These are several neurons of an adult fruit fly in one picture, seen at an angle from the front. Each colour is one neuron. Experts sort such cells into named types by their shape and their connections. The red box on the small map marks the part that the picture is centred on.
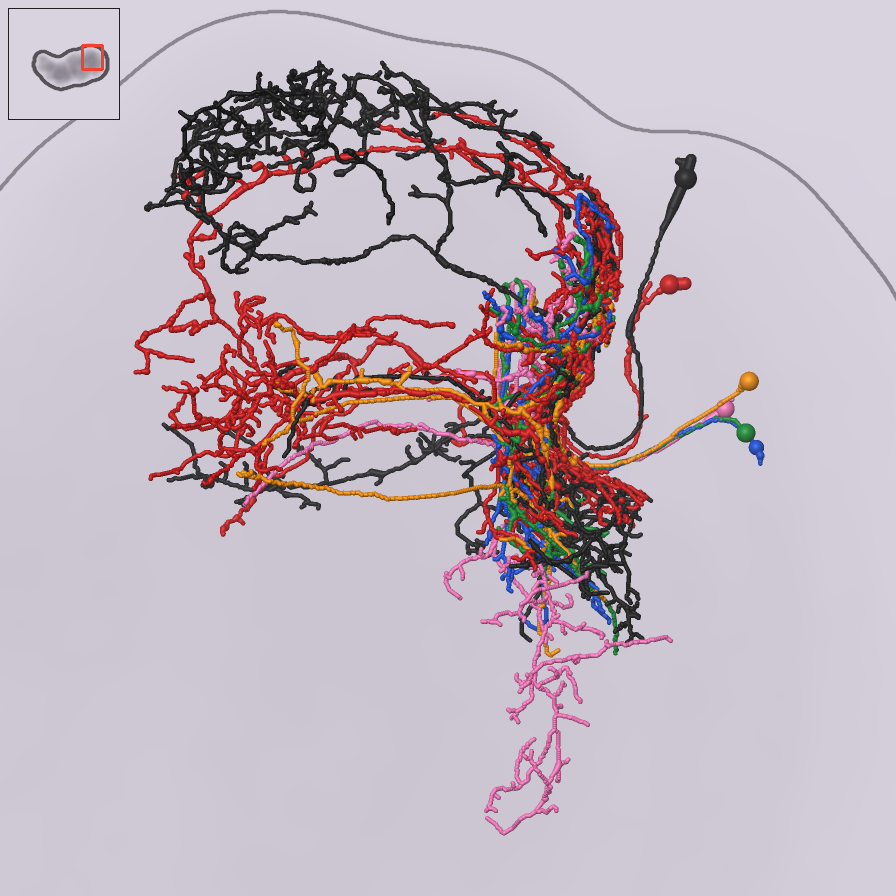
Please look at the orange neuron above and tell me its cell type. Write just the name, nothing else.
SLP189_b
